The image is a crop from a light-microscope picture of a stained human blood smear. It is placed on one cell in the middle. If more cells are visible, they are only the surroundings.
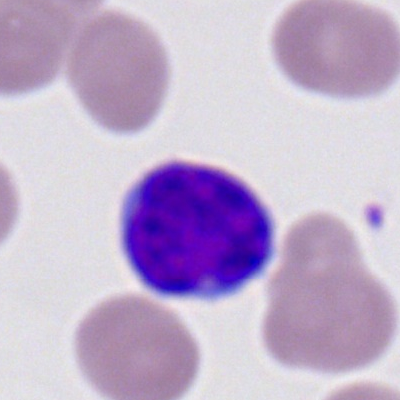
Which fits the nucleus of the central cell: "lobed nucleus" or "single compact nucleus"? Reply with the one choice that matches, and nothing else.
Single compact nucleus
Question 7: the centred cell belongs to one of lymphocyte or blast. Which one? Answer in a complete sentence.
The cell centered in this field of view is a lymphocyte.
